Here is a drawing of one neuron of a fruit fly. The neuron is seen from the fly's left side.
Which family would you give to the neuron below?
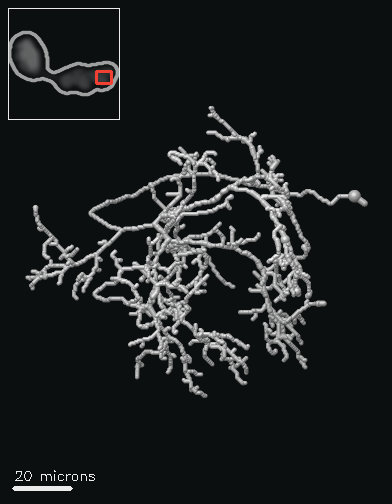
hemilineage 21A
